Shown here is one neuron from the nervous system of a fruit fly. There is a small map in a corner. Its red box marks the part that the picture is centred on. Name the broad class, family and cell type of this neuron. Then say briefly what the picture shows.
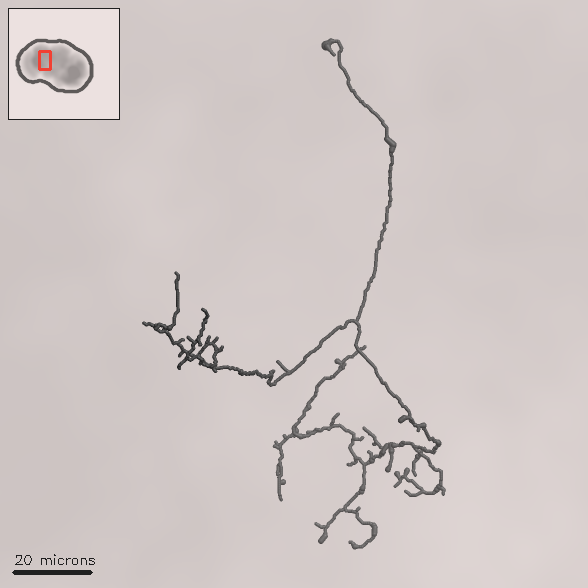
Its broad class is central-brain intrinsic neuron. The family is hemilineage PSp1. Its cell type is PS193b. By the scale bar it is about 130 microns tall in this view. The picture shows dozens of branch ends.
